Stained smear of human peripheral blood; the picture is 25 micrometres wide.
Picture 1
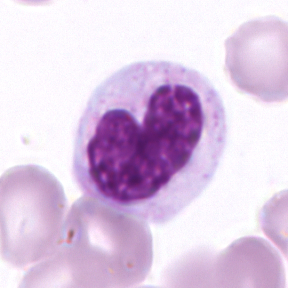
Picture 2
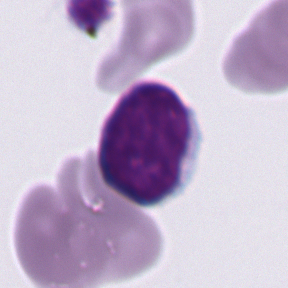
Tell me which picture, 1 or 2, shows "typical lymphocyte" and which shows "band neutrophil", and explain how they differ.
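In picture 1 there is a band neutrophil, and in picture 2 a typical lymphocyte. A first difference is how much of the cell the nucleus takes up: about 50% of the area in the band neutrophil, but nearly the whole cell in the typical lymphocyte, where the cytoplasm shows only as a thin crescent on the right.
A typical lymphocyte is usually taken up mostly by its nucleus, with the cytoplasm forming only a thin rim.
The band neutrophil's nucleus has a deep notch in its upper edge, giving it a kidney-like shape. The cytoplasm is pale greyish-lilac in the band neutrophil and pale blue-grey in the typical lymphocyte. Both outlines are smooth, but the band neutrophil, about 14 micrometres across, is round, whereas the typical lymphocyte is oval. The typical lymphocyte's chromatin is dense and stains dark purple.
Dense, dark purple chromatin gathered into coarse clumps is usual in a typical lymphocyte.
In the band neutrophil no nucleoli are visible and no vacuoles are seen in the cytoplasm, while the typical lymphocyte's cytoplasm shows no granules. Red blood cells touch the lower-left edge of the band neutrophil.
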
